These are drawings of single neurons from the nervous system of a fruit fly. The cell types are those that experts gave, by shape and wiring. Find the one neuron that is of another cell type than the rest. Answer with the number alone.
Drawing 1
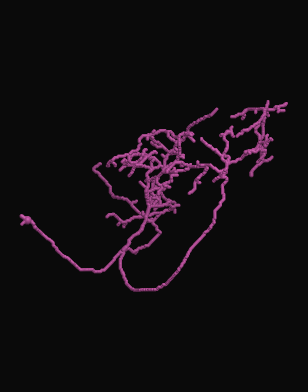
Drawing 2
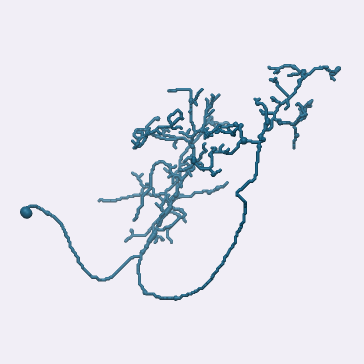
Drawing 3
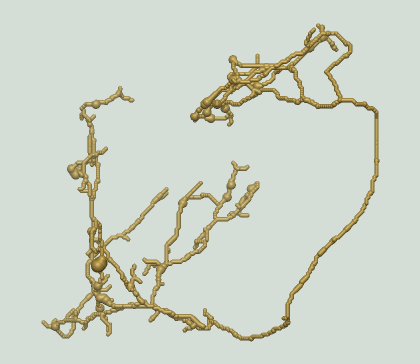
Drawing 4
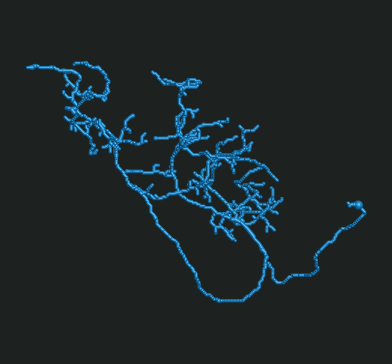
3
